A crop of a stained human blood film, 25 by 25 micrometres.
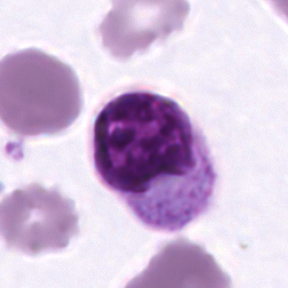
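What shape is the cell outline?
Smooth and oval, enclosing a single rounded nucleus without lobes.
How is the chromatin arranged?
In coarse clumps, with paler gaps between them.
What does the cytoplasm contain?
A dotting of fine purple granules.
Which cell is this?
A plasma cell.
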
